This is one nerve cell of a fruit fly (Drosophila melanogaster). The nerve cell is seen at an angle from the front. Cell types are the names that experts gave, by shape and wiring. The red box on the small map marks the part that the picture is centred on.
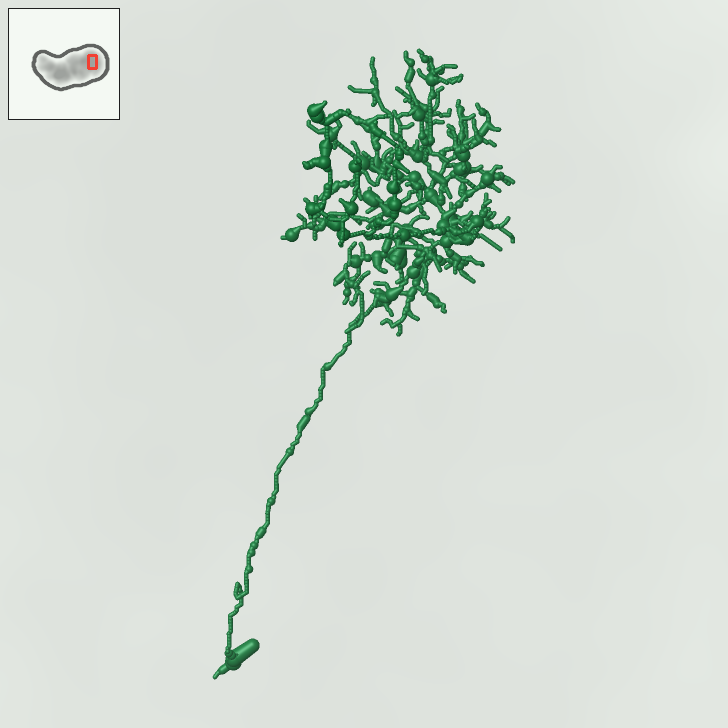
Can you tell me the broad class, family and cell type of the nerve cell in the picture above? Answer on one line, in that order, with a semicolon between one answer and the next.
optic-lobe intrinsic neuron; Tlp; Tlp13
